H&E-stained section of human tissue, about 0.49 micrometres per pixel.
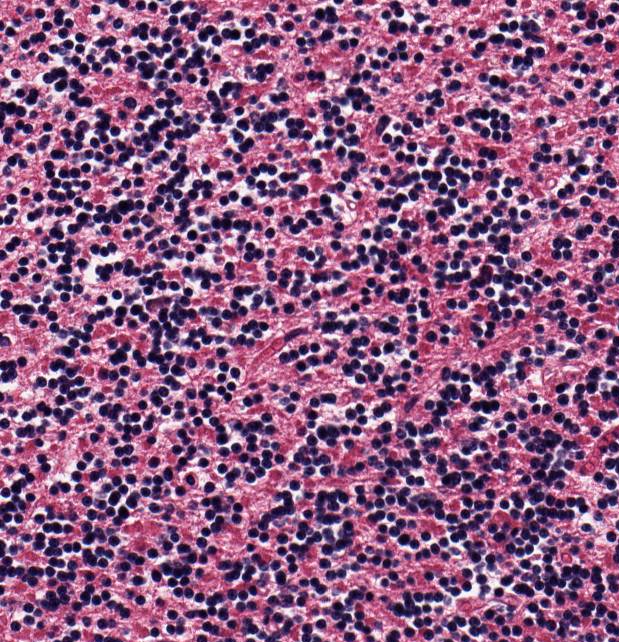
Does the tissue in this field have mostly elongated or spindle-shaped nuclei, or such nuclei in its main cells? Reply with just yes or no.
No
